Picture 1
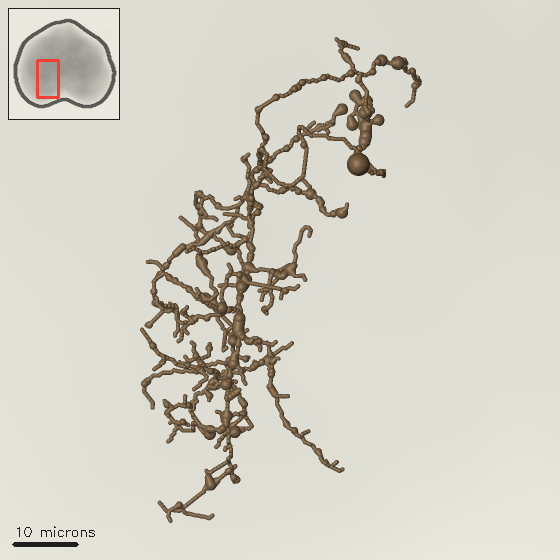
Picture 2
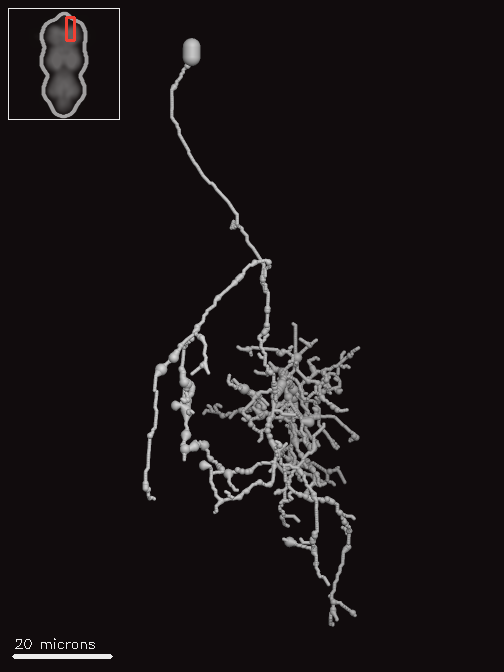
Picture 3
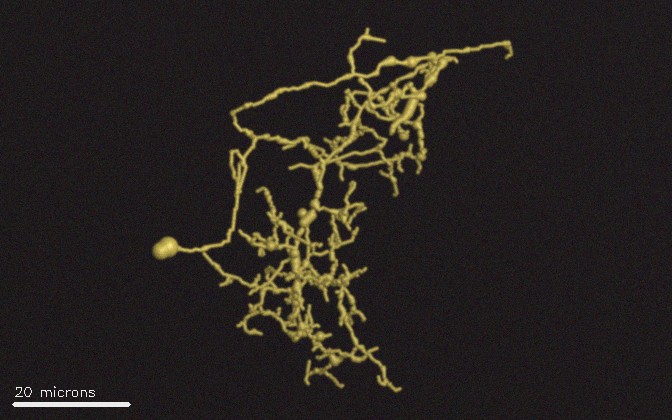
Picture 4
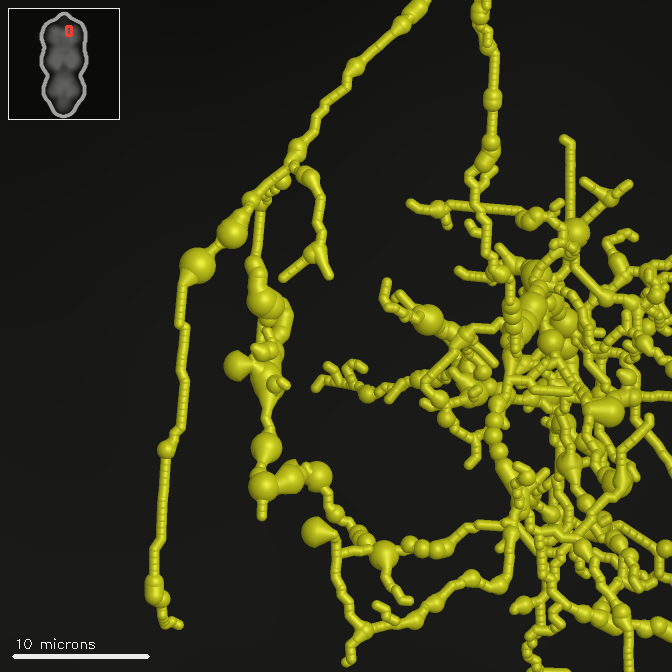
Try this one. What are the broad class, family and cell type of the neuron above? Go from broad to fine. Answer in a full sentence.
A nerve-cord intrinsic neuron of hemilineage 16B, type IN16B123.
